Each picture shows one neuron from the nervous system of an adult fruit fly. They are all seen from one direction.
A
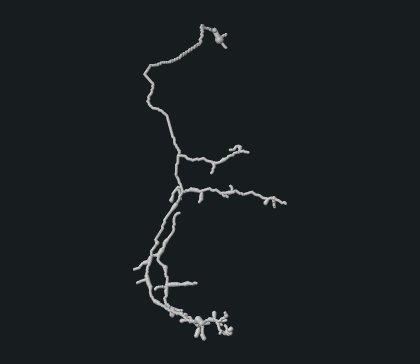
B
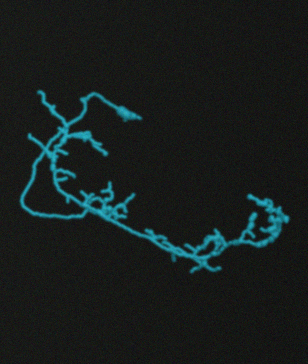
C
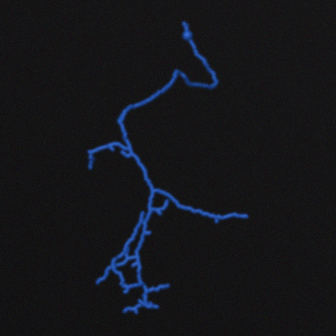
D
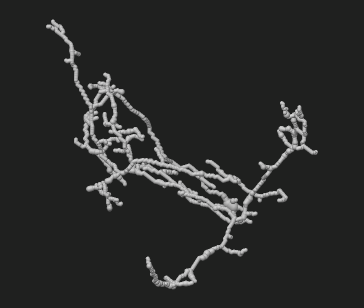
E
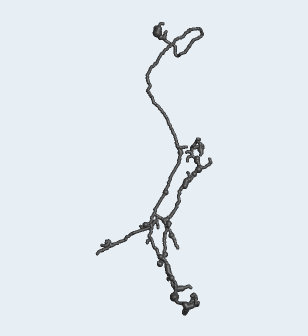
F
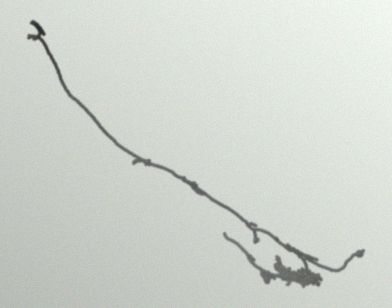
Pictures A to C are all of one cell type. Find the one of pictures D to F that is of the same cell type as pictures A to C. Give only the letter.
E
